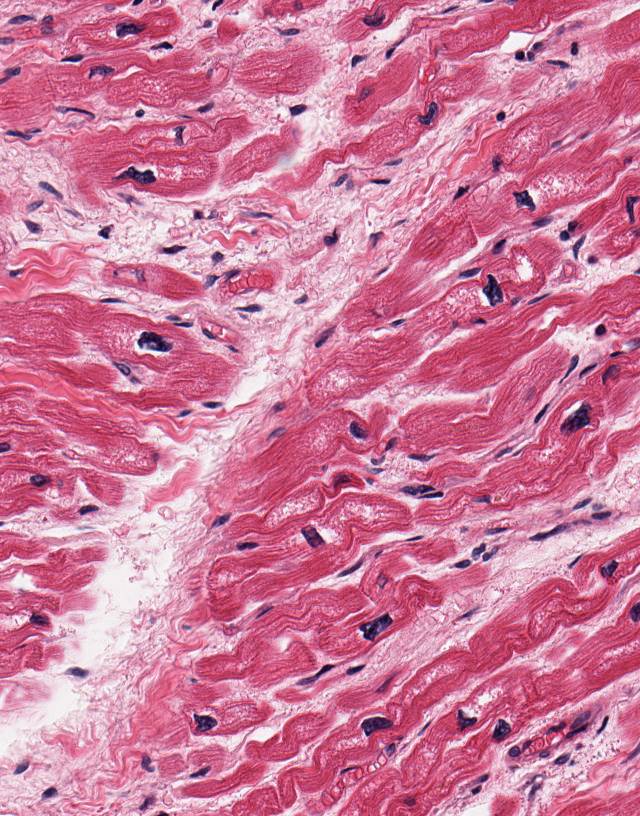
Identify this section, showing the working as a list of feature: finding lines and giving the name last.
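Branching: several muscle fibres branch and join neighbouring fibres
Fibre nuclei: placed in the centre of the muscle fibres
Zones around nuclei: pale and finely granular, around some muscle fibre nuclei
Nuclei between fibres: small, slender, spindle-shaped, scattered
Name: atrial appendage of the heart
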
